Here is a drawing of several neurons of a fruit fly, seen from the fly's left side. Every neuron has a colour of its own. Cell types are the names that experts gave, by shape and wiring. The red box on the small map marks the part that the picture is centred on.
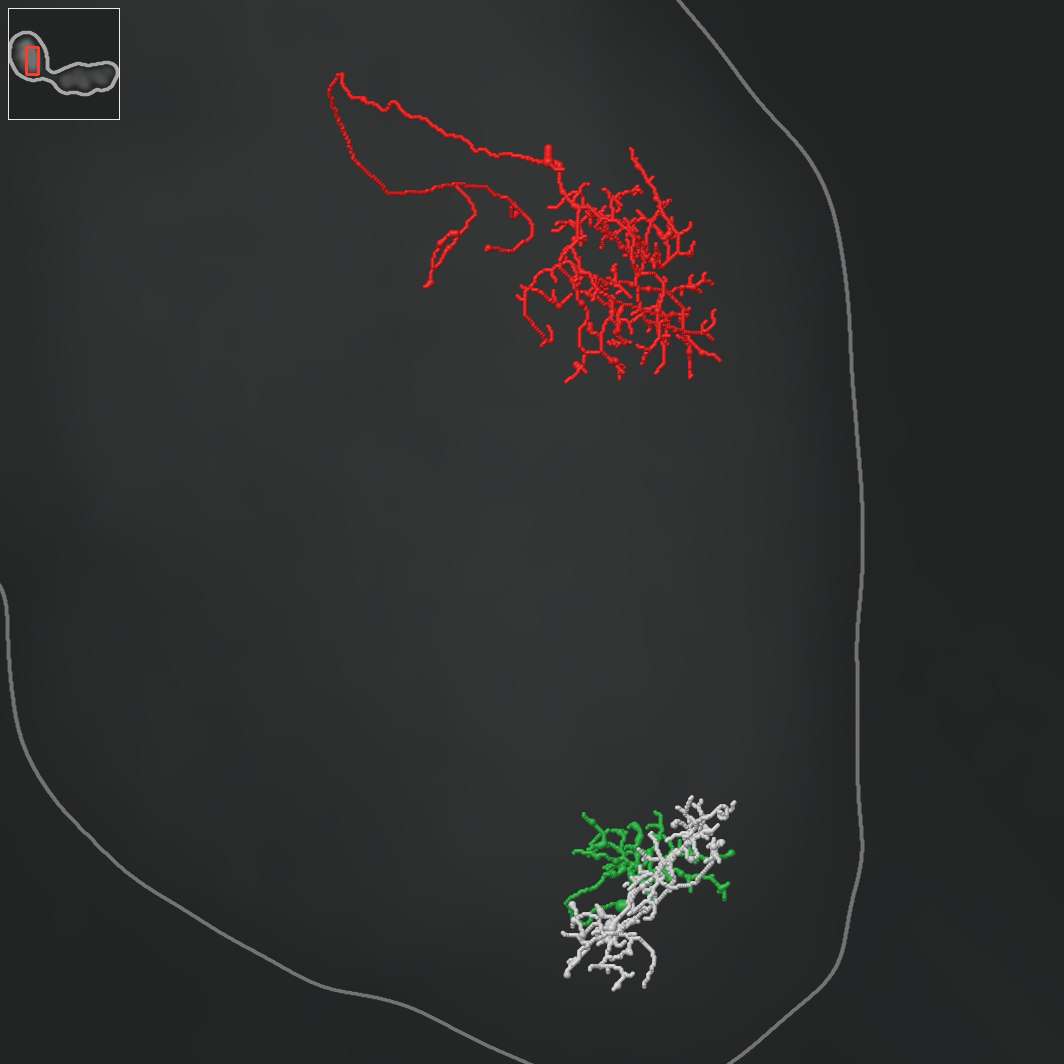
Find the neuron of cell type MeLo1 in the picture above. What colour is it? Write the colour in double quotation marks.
"red"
